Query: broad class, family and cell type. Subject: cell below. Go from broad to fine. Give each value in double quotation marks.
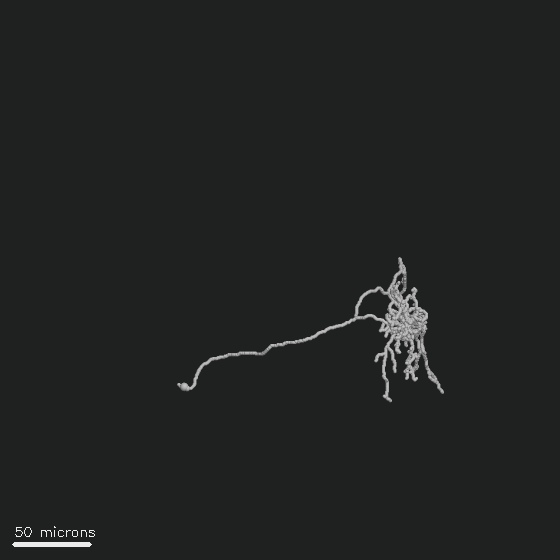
"central-brain intrinsic neuron", "hemilineage LALv1_ventral", "CB1792"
